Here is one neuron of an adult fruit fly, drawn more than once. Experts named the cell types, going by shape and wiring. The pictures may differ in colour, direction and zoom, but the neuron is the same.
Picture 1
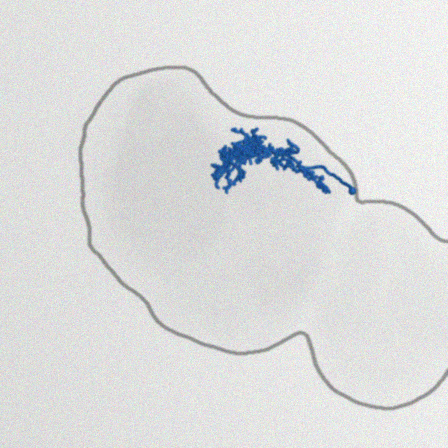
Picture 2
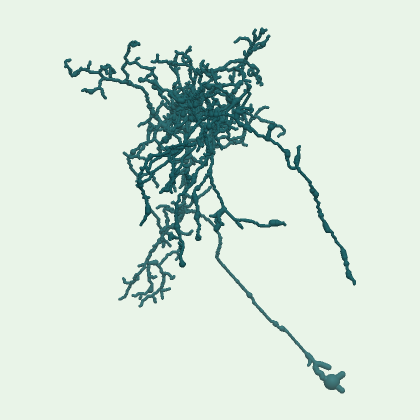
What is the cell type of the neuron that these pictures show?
SMP189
